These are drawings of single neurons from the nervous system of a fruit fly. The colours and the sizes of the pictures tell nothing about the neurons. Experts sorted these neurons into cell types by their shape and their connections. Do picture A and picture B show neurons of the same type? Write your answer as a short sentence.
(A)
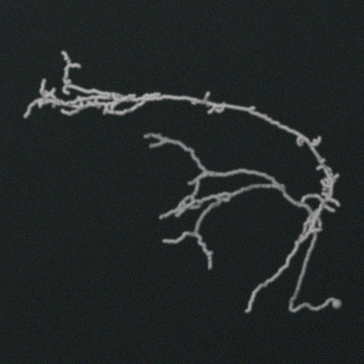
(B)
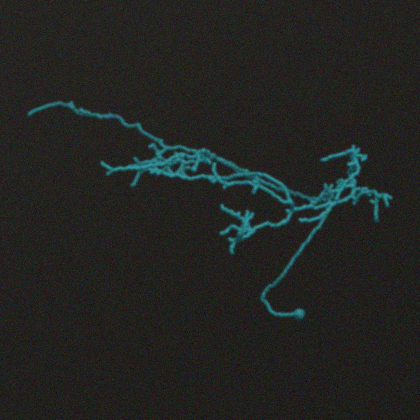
They are of different cell types.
